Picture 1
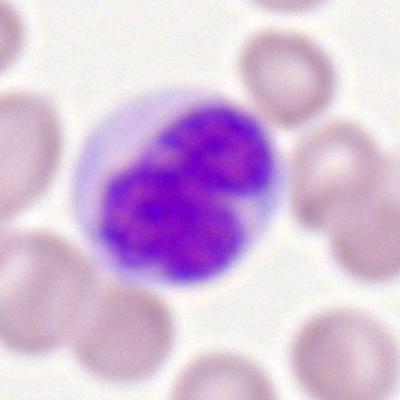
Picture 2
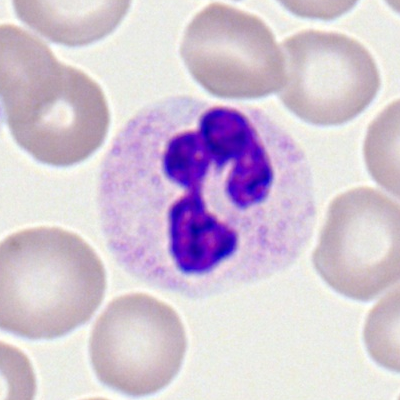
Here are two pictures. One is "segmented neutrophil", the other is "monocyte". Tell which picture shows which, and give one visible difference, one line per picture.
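In picture 1 we see a monocyte: No distinct granules are seen in the cytoplasm.
In picture 2 we see a segmented neutrophil: The cytoplasm holds fine, pale pinkish-lilac granules scattered throughout.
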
